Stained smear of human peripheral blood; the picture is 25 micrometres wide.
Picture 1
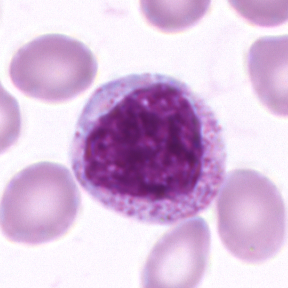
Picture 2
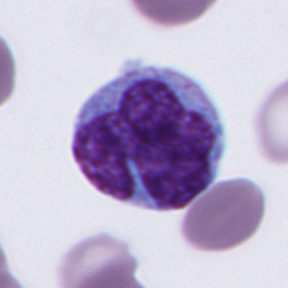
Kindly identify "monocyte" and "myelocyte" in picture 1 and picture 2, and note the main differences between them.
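Picture 1 shows a myelocyte, and picture 2 shows a monocyte. The two cells are the same size, about 13 micrometres across, and both have a round outline, smooth in the myelocyte and roughly round in the monocyte. In the myelocyte the nucleus is a single rounded mass without lobes, filling about 60% of the cell's area.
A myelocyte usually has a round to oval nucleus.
The monocyte's nucleus is about 12 micrometres across and fills about 70% of the cell's area, and a narrow pale cleft cuts into it from its lower edge.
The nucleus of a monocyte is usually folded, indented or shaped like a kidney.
No distinct nucleolus can be seen in the monocyte's nucleus. The myelocyte's chromatin is dark purple and clumped, with paler gaps between the clumps. Many fine reddish-purple granules are scattered through the myelocyte's cytoplasm, whereas the monocyte's cytoplasm shows no coarse granules.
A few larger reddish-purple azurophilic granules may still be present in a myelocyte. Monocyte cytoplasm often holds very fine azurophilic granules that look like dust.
No vacuoles are seen in the myelocyte's cytoplasm. A red cell touches the monocyte at its lower right edge.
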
